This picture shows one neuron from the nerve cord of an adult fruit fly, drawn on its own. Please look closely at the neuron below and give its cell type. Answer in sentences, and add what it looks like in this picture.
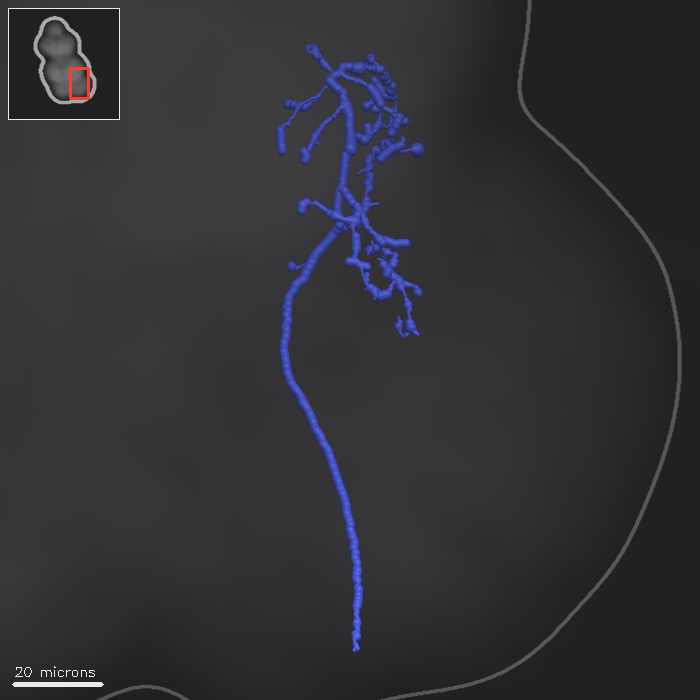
It is of cell type IN06B040. This is a nerve-cord intrinsic neuron. The drawing shows no cell body. From top to bottom in the picture it spans about 140 microns.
